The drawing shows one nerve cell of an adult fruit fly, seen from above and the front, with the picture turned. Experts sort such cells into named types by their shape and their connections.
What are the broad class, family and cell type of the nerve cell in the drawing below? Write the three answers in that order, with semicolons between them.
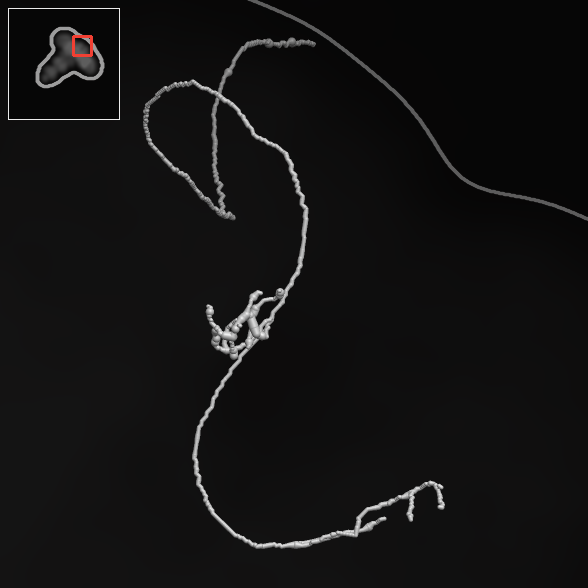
sensory neuron entering the brain; class olfactory; ORN_VM7d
